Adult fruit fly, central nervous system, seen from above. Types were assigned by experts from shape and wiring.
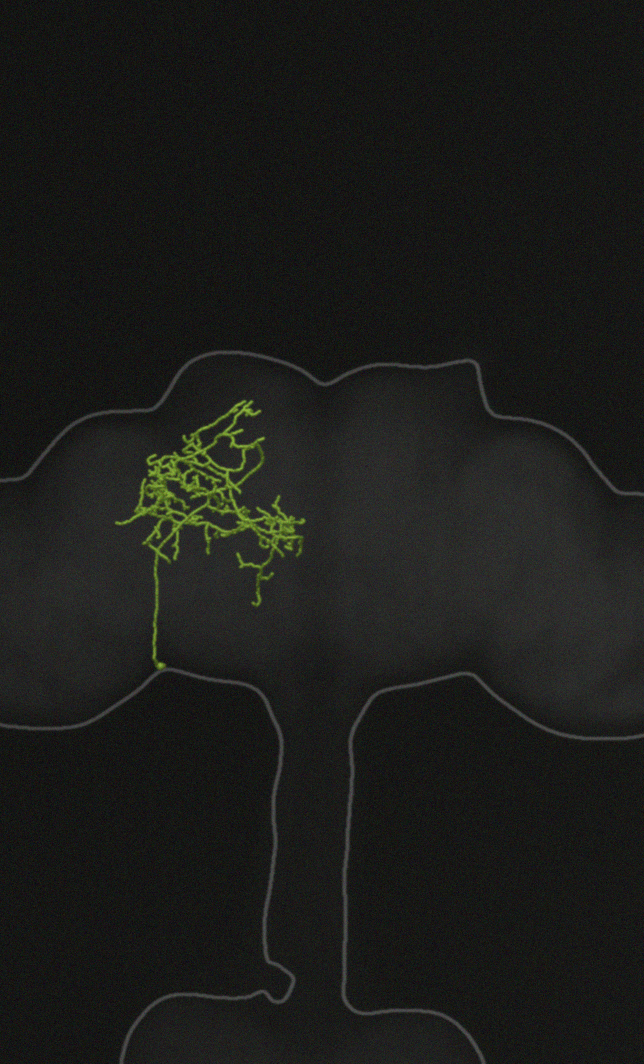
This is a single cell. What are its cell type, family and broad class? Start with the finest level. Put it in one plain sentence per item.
Type aIPg1 of hemilineage VLPl&p1_posterior, a central-brain intrinsic neuron.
